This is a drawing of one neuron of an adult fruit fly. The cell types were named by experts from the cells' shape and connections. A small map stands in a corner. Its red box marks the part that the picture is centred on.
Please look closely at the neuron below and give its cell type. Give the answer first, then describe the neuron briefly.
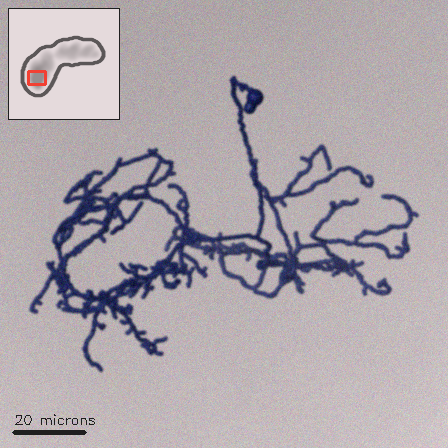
Its cell type is FB4R. This is a central-brain intrinsic neuron. The cell body is at the top of the picture. From left to right in the picture it spans about 110 microns. The picture shows dozens of branch ends.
